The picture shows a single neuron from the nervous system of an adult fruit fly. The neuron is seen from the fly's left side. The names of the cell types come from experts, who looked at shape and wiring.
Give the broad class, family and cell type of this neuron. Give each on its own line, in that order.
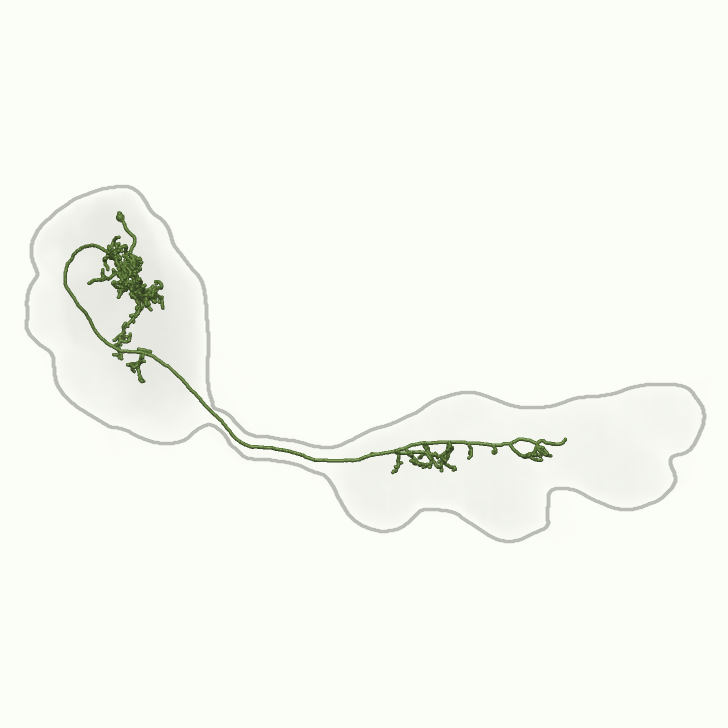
descending neuron
DNpe
DNpe026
